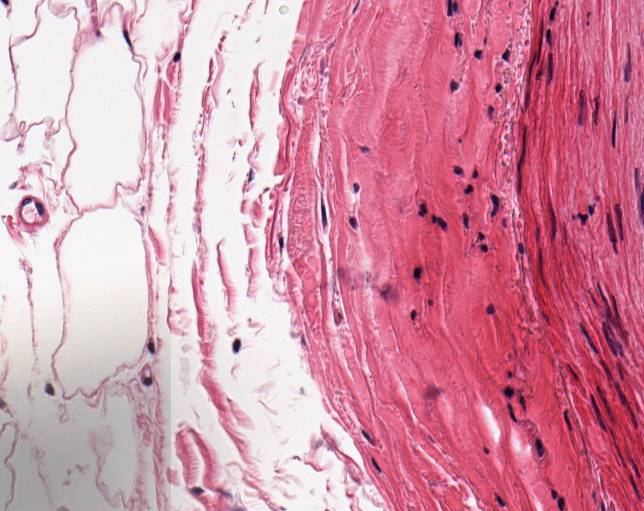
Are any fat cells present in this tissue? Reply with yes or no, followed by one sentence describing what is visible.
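Yes. Adipocytes appear as large empty spaces outlined by thin pink membranes at the left edge of the field.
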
